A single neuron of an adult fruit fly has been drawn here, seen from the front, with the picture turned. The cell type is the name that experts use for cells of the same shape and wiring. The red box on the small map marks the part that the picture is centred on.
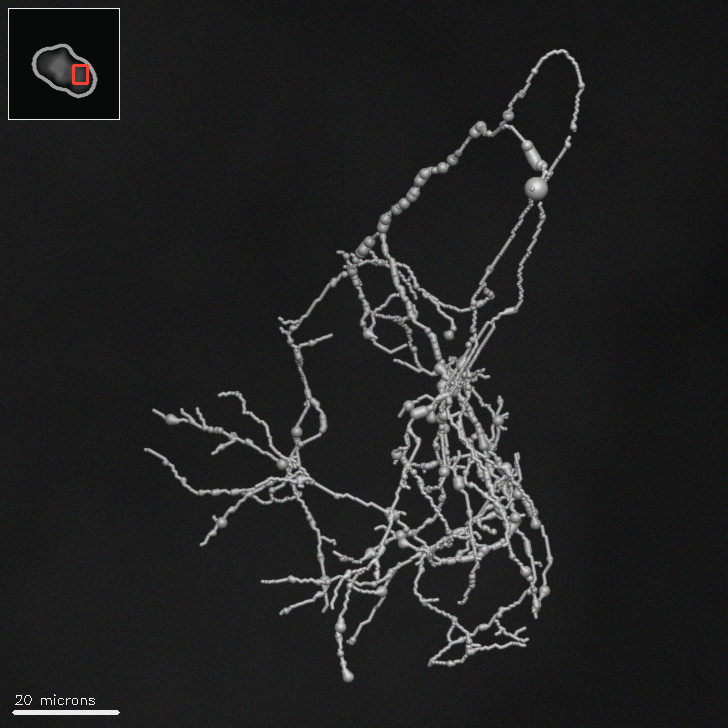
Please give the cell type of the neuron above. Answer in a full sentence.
The cell type is CB3959.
